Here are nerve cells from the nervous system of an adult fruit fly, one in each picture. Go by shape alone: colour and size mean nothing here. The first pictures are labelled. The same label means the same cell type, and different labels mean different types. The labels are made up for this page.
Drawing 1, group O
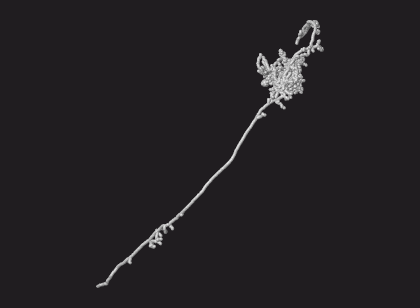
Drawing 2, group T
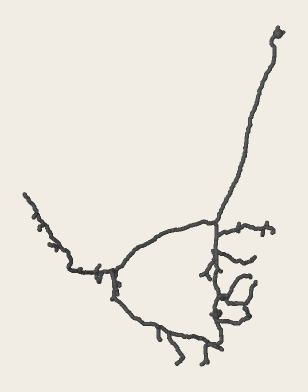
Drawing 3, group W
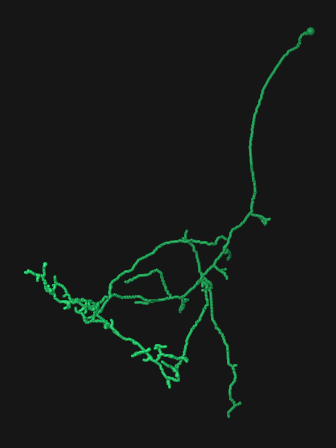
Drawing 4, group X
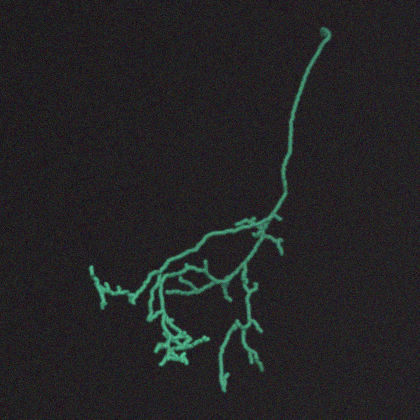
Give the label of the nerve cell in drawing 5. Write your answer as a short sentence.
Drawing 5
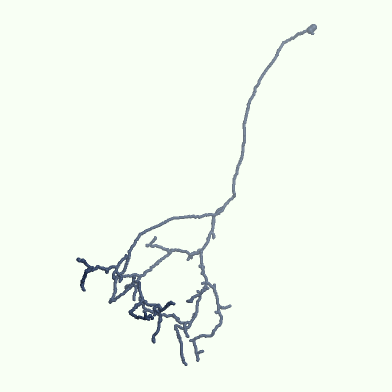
It belongs to group X.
